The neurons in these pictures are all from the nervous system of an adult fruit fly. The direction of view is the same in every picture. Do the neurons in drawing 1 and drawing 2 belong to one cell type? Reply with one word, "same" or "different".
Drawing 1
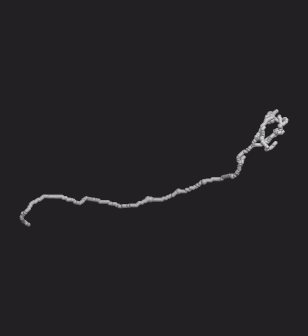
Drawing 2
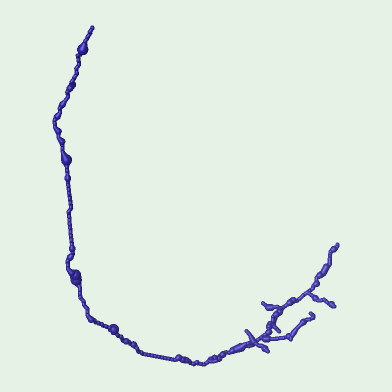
different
